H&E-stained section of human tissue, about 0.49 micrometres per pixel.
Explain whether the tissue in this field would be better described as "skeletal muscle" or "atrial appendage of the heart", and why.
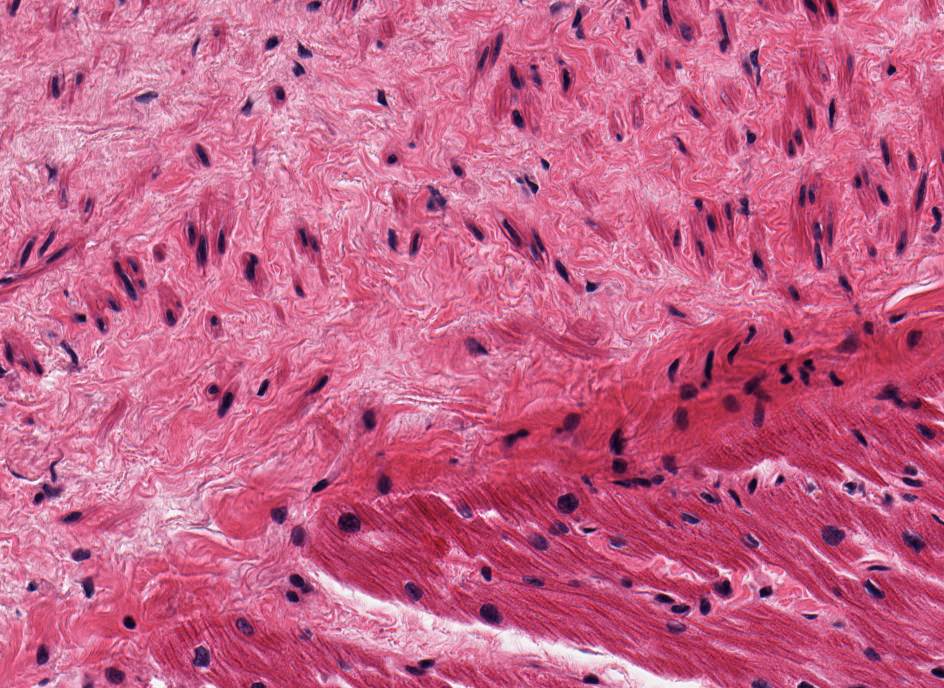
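This is atrial appendage of the heart. What decides it is the muscle band at lower right: its oval nuclei lie within the fibres, not pressed to their edges.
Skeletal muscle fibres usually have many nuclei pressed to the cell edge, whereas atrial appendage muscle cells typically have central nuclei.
Wavy fibrous tissue fills the upper and left parts of the field, and it stains paler than the deeper red-pink muscle fibres. Dark, elongated, spindle-shaped nuclei, often in small parallel groups, are scattered through the upper fibrous tissue.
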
